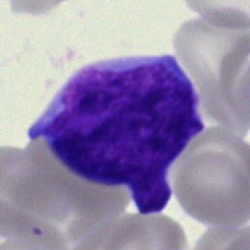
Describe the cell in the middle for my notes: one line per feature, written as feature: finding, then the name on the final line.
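Outline: irregular and angular, straight edges meeting at corners
Nuclear size: occupies nearly the entire cell
Cytoplasmic granules: not visible
Projection: a single knob-like one, from the bottom of the cell
Cell type: blast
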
